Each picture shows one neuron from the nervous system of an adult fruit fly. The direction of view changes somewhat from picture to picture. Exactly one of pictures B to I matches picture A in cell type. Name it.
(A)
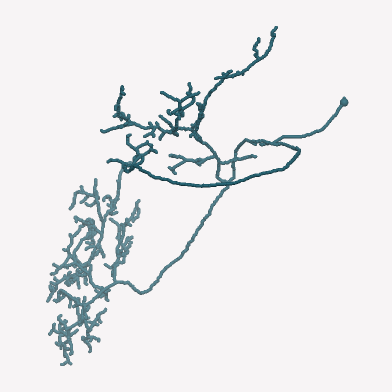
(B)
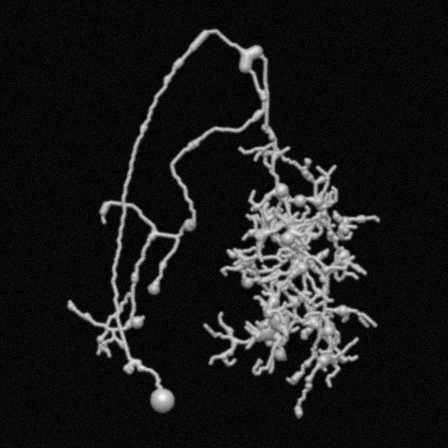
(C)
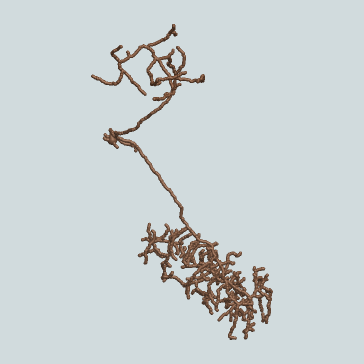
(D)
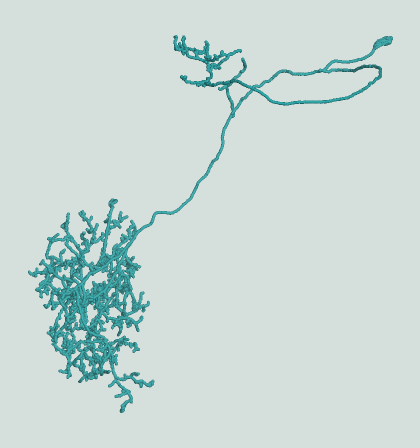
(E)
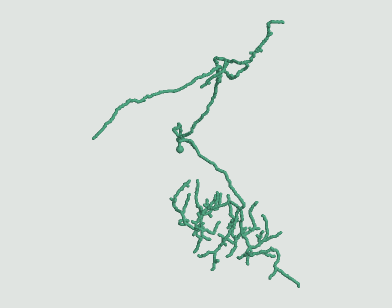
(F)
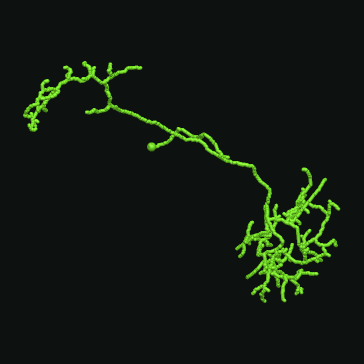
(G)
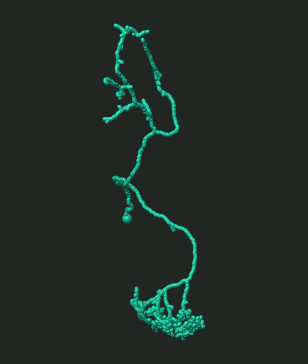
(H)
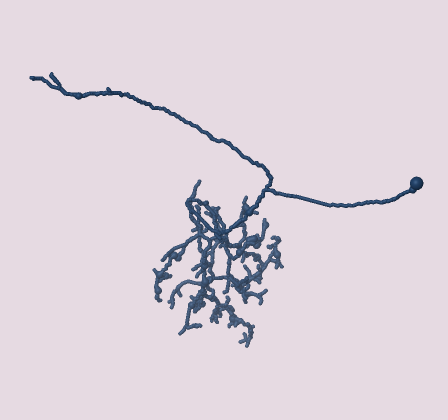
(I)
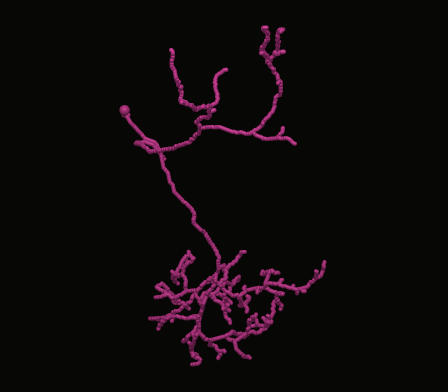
D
